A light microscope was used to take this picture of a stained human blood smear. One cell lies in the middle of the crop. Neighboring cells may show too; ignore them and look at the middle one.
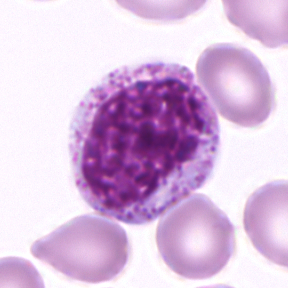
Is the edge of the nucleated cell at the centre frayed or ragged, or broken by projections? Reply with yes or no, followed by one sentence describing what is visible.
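No. The cell outline is rounded with a smooth edge.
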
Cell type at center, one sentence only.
The cell under consideration, at the middle of the crop, is a metamyelocyte.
